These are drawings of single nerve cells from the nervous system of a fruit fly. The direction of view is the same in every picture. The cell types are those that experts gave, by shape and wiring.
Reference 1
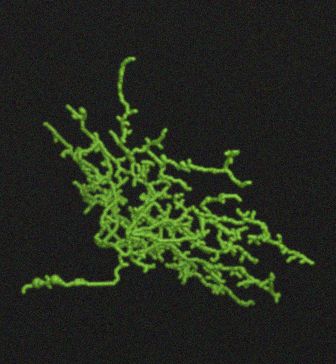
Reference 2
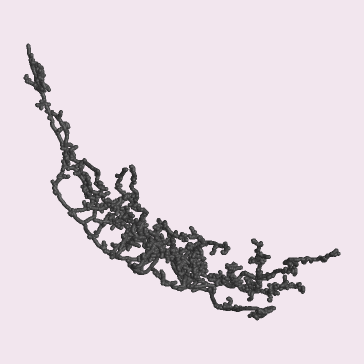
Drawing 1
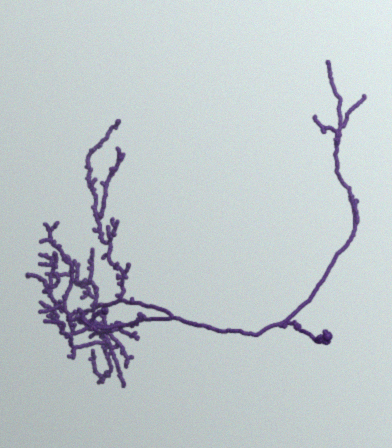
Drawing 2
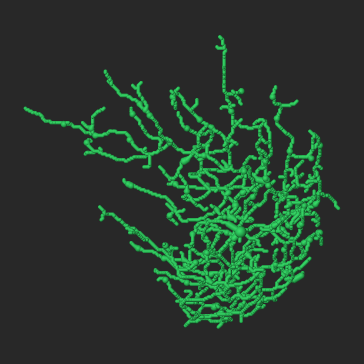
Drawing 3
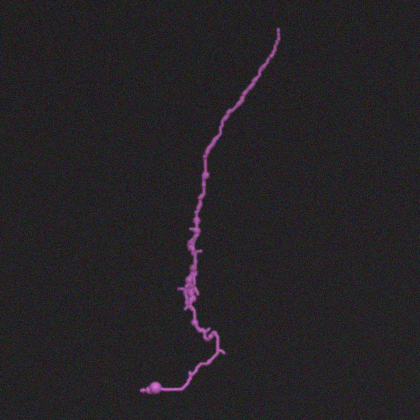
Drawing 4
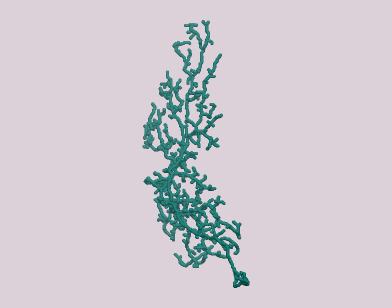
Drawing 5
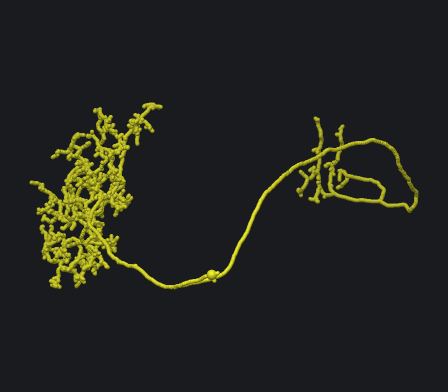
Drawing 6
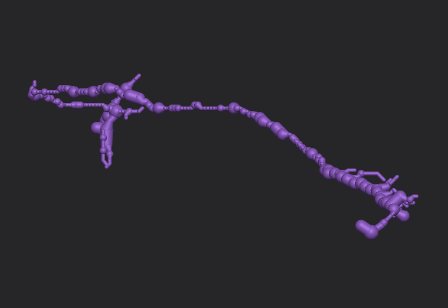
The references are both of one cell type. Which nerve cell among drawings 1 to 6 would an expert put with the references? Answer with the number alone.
4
